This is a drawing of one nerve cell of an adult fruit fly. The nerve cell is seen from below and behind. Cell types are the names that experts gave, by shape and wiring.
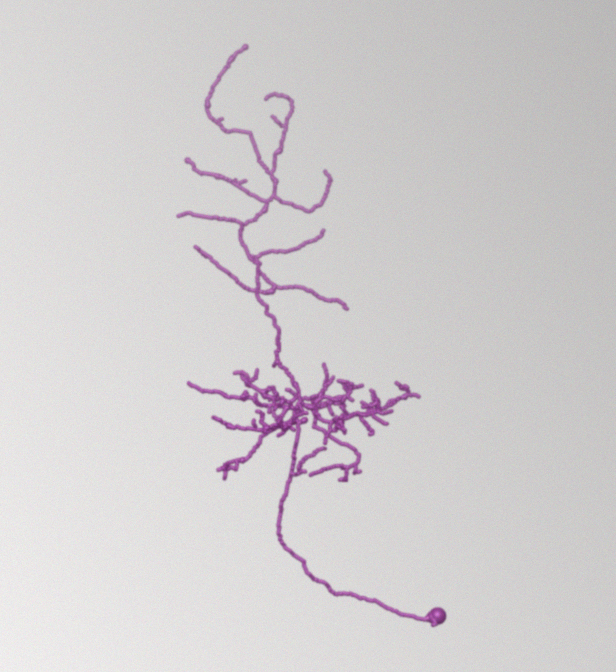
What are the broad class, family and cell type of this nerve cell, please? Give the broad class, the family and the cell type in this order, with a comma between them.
optic-lobe intrinsic neuron, Cm, Cm8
